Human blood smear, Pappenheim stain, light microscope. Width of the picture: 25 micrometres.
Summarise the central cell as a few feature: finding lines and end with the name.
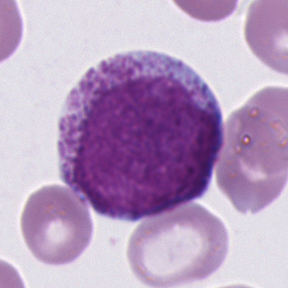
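Outline: roughly round
Nucleus: off-centre, toward the lower right
Cytoplasm: narrow crescent along the upper-left edge
Vacuoles: none visible
Name: myelocyte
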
